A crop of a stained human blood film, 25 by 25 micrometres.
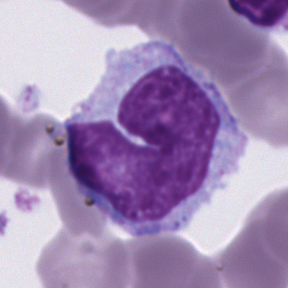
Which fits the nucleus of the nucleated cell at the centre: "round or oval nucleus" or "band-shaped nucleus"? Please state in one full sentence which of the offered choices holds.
Drawn out into a curved band, the nucleus has no separate lobes.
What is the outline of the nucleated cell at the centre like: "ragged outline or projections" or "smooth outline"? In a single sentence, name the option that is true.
In outline, this cell is rough rather than smooth and even.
